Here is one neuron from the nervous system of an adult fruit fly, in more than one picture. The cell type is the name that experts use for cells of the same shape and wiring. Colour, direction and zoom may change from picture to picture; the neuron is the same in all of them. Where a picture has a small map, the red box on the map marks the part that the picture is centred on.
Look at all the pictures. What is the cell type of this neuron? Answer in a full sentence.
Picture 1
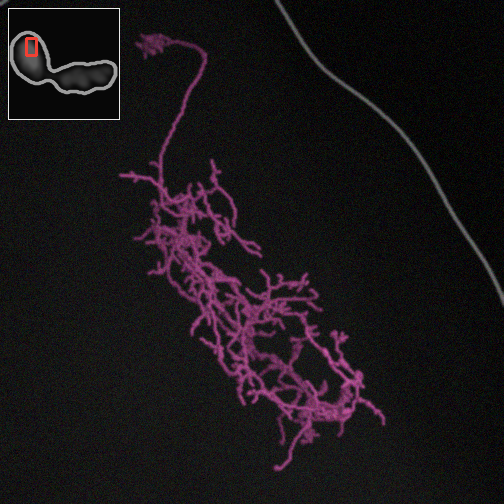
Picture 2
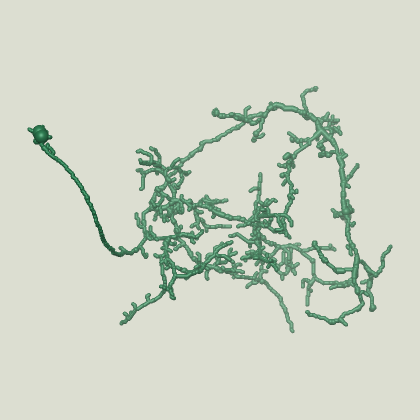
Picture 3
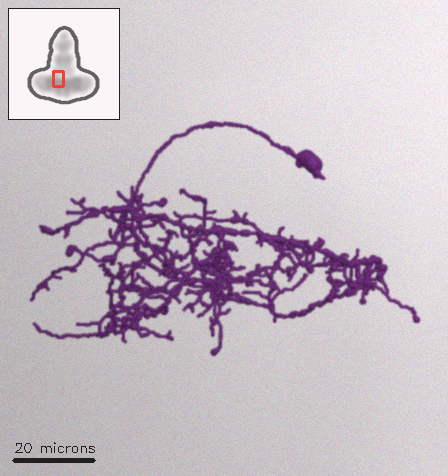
The cell type is CL180.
